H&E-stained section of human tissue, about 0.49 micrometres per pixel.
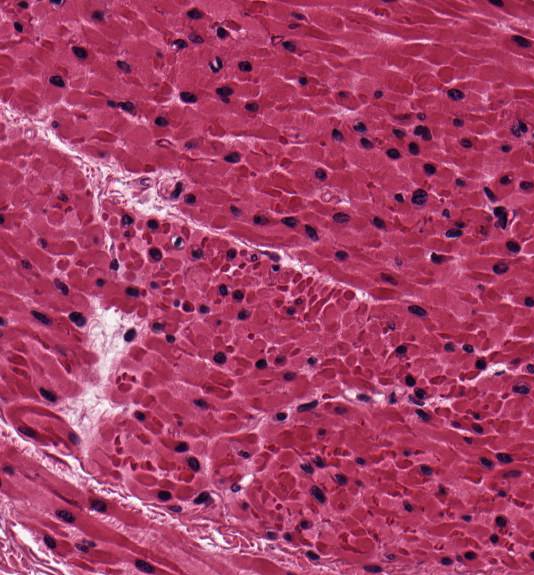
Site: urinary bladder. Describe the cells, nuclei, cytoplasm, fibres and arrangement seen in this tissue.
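Look first at the band across the middle of the field: there the muscle fibres are cut across, so they appear as closely packed, irregular polygonal profiles. Now move to the upper right and along the lower left edge, where the fibres are cut lengthwise instead. Throughout the field the fibre cytoplasm is deeply eosinophilic pink. You will find no fat cells anywhere.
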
